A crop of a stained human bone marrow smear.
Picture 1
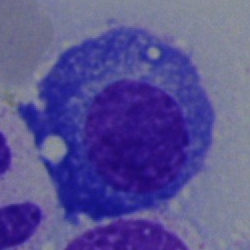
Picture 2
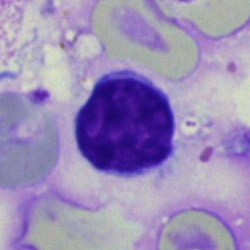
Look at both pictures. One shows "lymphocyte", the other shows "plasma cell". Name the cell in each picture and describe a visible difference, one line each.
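In picture 1 we see a plasma cell: The cytoplasm is abundant and stains deep blue.
In picture 2 we see a lymphocyte: Little or no cytoplasm is visible around the nucleus.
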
